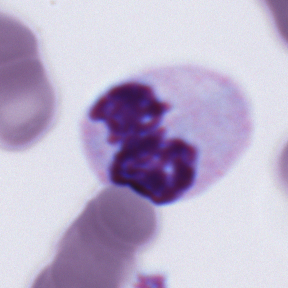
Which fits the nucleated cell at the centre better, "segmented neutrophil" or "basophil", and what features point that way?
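It is a segmented neutrophil. Fine, dust-like pink granules are scattered through its cytoplasm.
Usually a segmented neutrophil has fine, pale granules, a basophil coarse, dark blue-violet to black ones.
The two large lobes of the nucleus, joined by a narrower part, can be seen.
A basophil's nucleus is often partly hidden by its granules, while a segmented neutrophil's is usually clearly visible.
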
